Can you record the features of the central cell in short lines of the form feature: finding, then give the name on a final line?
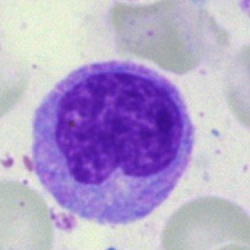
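Nucleus: kidney-shaped, notched on its lower side
Position: nucleus toward the top, widest cytoplasm below
Cytoplasm: pale lilac-blue
Texture: fine, faintly granular
Name: monocyte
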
